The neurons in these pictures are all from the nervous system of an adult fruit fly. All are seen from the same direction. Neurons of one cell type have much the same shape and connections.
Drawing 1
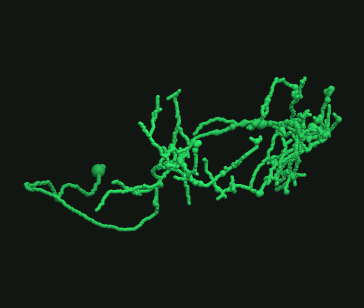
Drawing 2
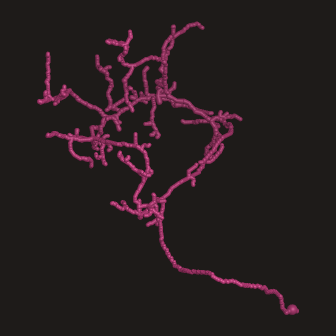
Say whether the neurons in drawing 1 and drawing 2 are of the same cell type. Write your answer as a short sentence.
They are of different cell types.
